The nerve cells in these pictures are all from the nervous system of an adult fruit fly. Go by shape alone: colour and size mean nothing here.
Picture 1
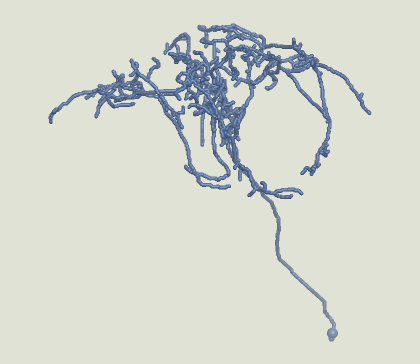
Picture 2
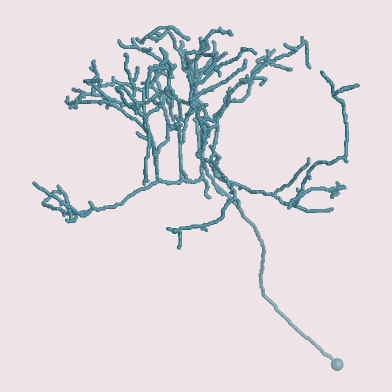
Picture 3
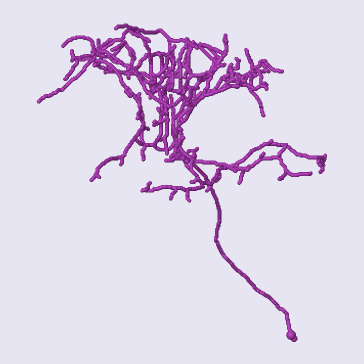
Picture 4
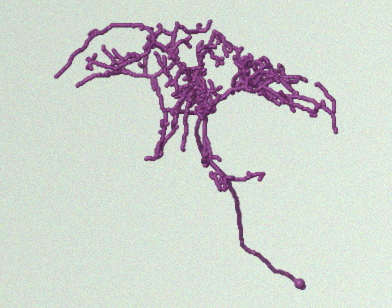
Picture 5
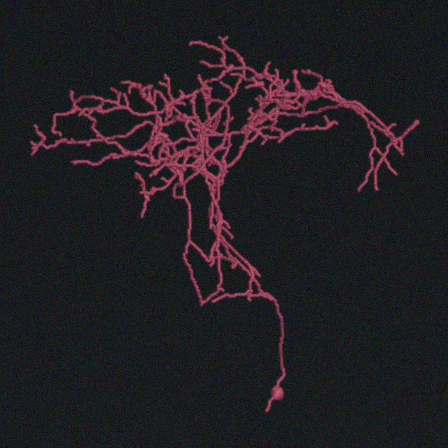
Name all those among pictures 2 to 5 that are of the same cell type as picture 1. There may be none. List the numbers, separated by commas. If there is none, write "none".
2, 3, 4, 5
